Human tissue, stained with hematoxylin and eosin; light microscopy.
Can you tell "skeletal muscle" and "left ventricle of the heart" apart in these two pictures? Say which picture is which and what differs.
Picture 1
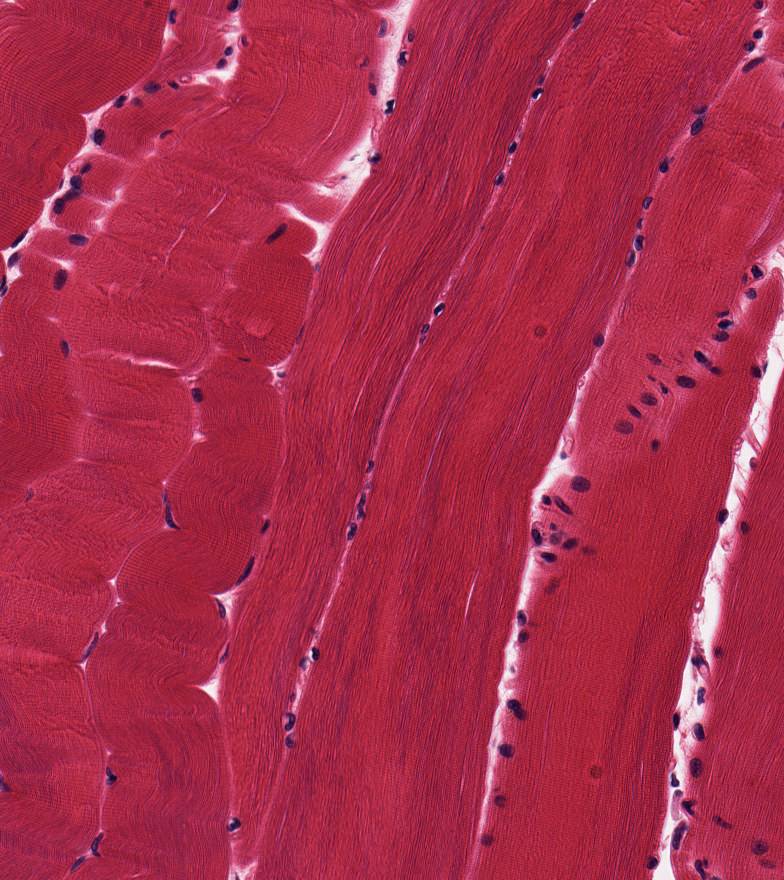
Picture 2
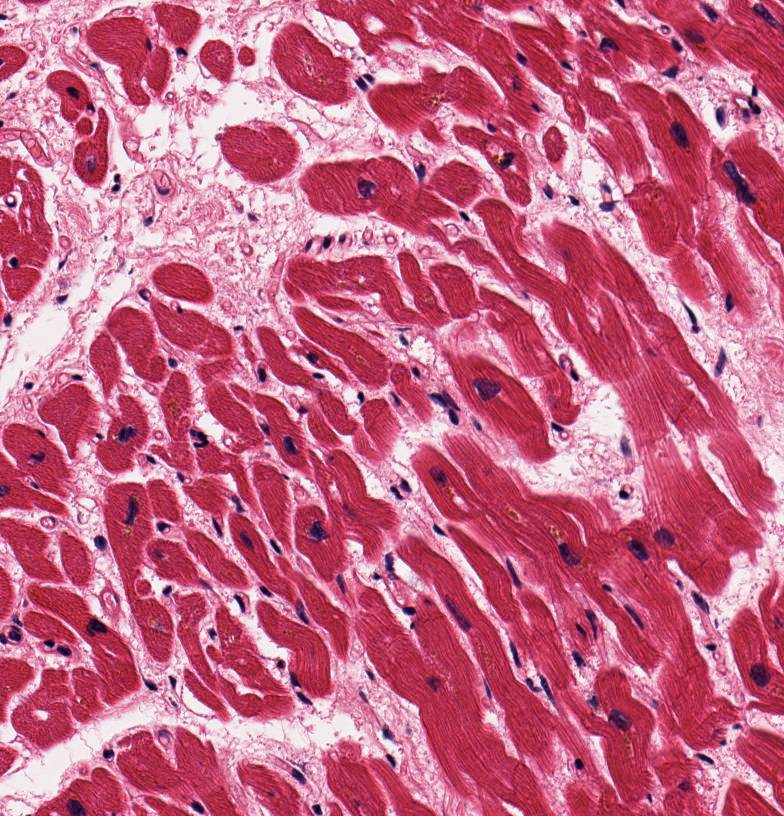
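Picture 1: skeletal muscle. Picture 2: left ventricle of the heart. Picture 1: many dark, flattened nuclei along each fibre, at the edge beneath the border, no single central nucleus per cell. Only thin connective tissue strands between fibres; no fat cells. Picture 2: several fibres branch and join neighbours; most fibres in the upper left and along the left edge cut across as rounded or oval profiles. Small yellow-brown granules in cytoplasm near some central nuclei. Pale pink loose connective tissue with small dark elongated nuclei between fibres, widest upper left.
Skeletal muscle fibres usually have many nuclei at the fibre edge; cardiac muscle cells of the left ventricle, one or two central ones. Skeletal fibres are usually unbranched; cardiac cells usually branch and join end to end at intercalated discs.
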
